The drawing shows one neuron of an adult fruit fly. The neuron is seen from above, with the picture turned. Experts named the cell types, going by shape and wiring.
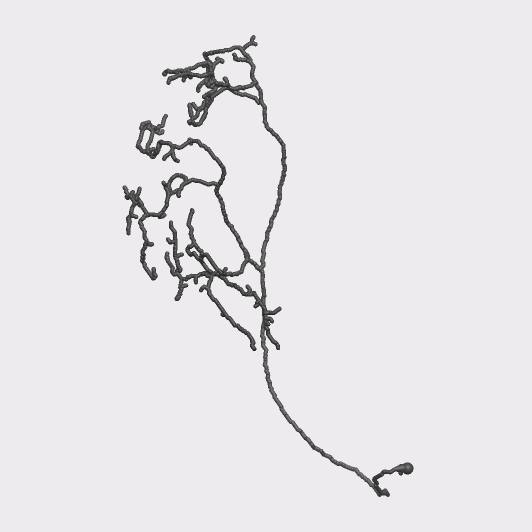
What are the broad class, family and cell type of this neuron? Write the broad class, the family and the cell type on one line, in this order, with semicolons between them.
central-brain intrinsic neuron; hemilineage SLPal3_and_SLPal4_dorsal; CB2948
